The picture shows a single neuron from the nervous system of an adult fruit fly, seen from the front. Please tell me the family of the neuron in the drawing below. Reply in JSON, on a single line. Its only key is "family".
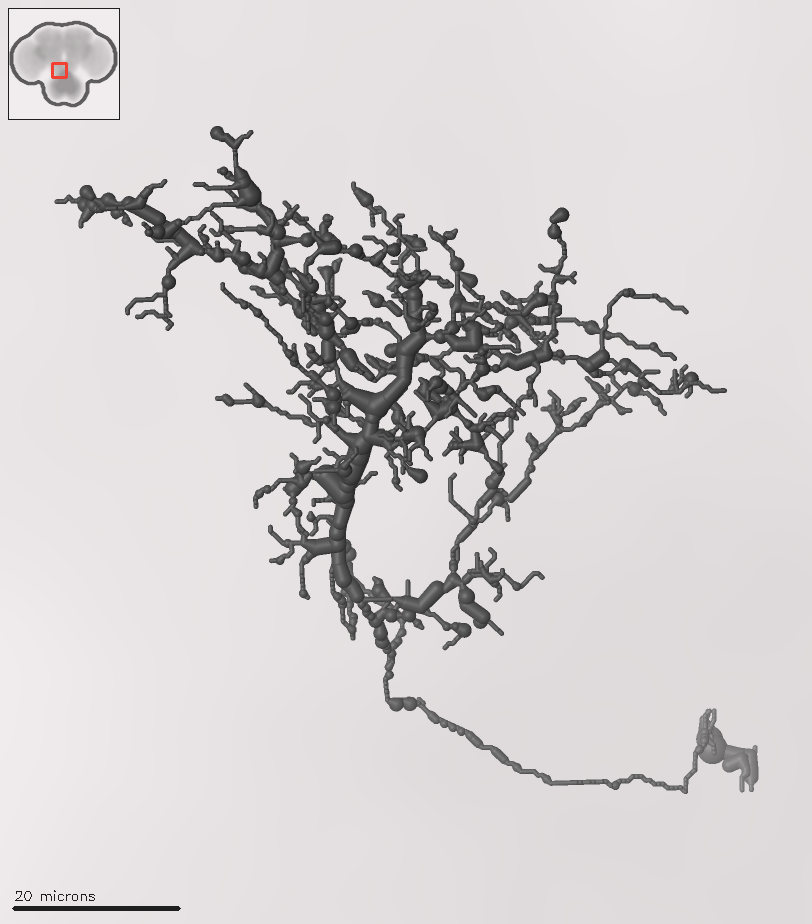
{"family": "hemilineage 13B"}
